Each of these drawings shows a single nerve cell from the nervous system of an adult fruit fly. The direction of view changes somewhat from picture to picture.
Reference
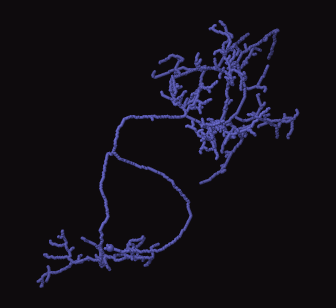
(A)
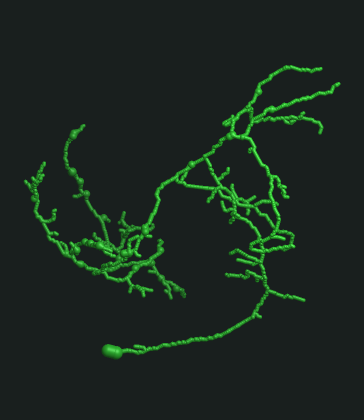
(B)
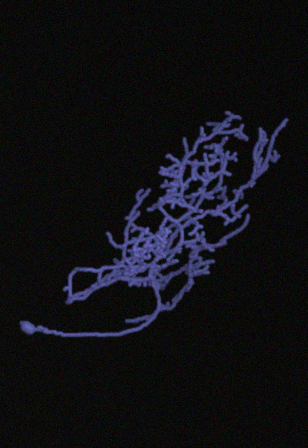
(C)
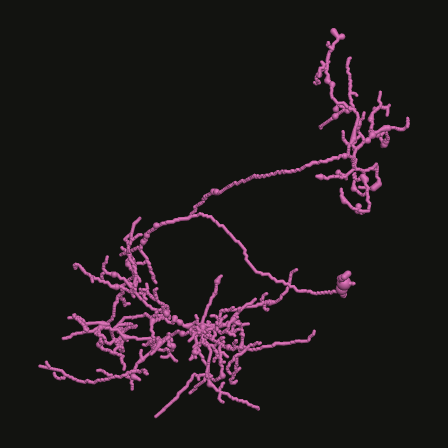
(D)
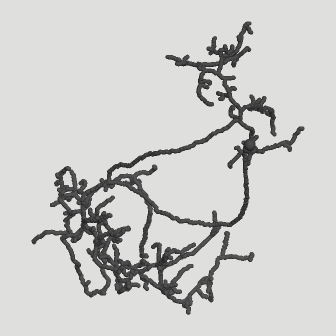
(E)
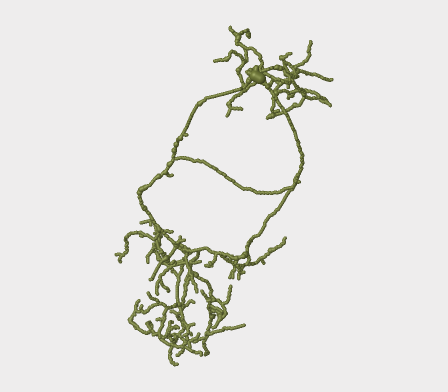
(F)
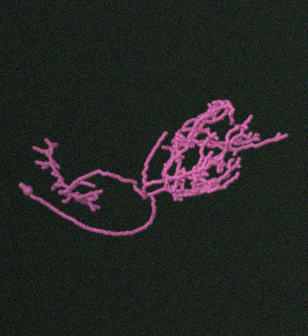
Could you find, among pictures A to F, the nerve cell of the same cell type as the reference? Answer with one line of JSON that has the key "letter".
{"letter": "C"}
